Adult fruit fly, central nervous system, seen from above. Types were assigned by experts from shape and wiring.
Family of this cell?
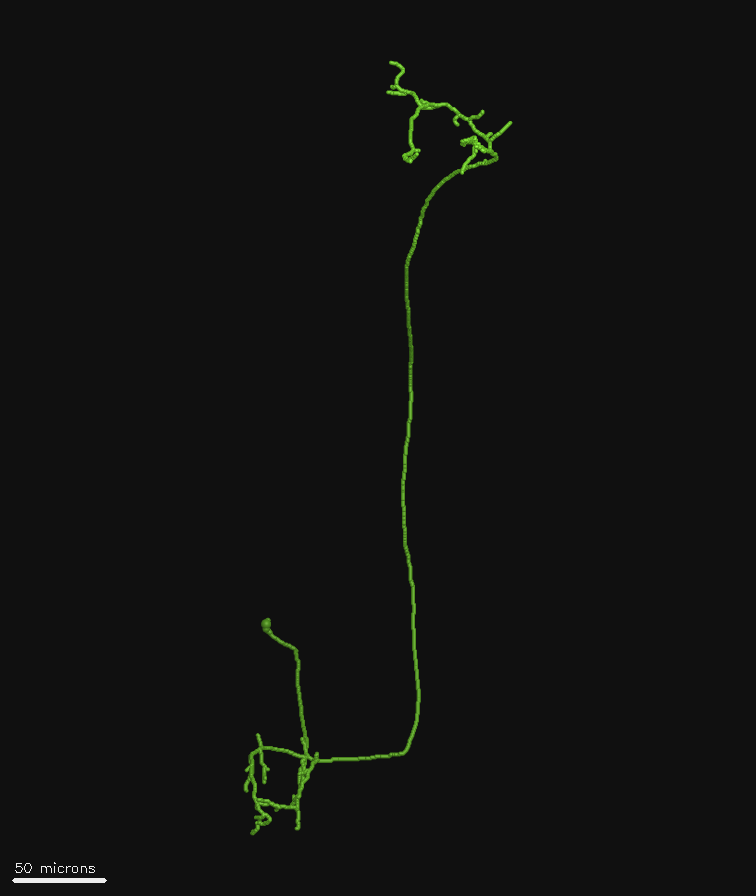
hemilineage 07B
